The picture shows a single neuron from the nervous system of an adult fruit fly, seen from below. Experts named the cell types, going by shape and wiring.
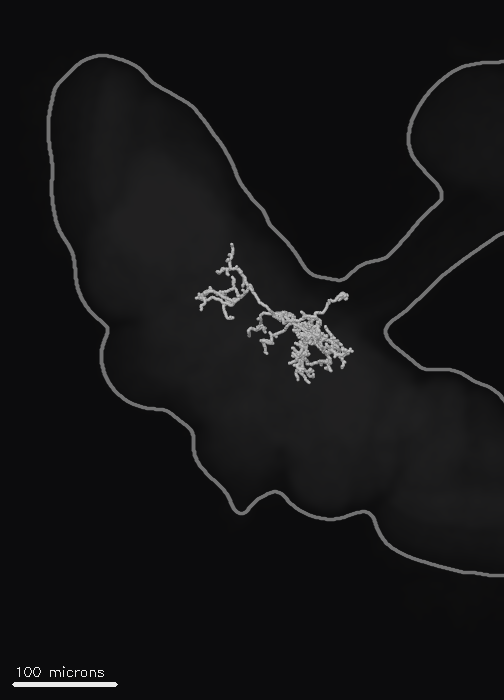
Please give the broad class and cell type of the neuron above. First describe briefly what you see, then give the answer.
By the scale bar it is about 150 microns wide in this view. In this view it is about as wide as it is tall. It is a central-brain intrinsic neuron. It is of cell type SMP501.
